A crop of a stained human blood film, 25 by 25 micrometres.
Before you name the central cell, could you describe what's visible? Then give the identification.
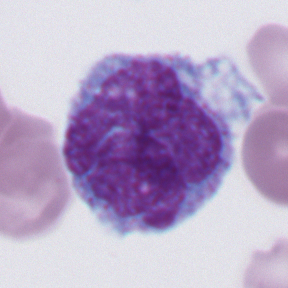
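Looking first at the nucleus, I see deep folds and creases dividing it into several lobes, and it measures about 14 micrometres across. It fills most of the cell, so only a narrow rim of cytoplasm is left. That cytoplasm is pale greyish blue, and at the upper right a pale, frayed patch of it extends out from the cell. This cell is a monocyte.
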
